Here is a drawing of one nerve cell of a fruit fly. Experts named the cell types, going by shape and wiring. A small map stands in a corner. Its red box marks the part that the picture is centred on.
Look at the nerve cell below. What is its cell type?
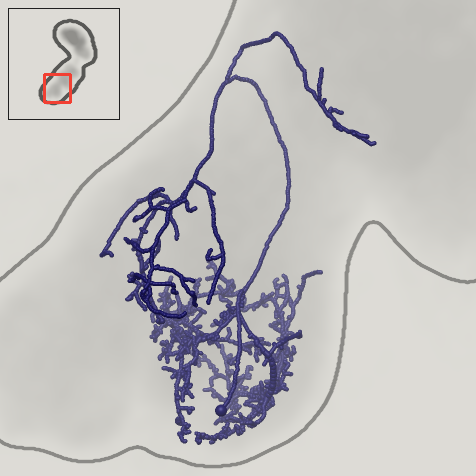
INXXX022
